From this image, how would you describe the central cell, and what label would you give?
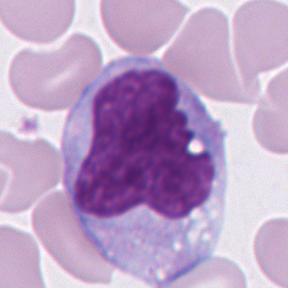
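An oval outline, taller than it is wide, encloses this cell. Its nucleus is folded into lobes, and a notch in the lower edge gives it a heart-like outline. The chromatin appears fine and lacy, not clumped into coarse dark blocks. Several small clear vacuoles lie in the cytoplasm, mostly toward its lower part. The cell is a monocyte.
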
